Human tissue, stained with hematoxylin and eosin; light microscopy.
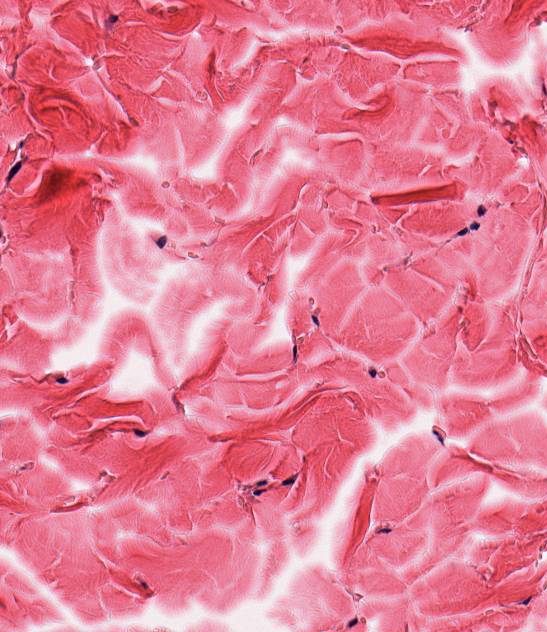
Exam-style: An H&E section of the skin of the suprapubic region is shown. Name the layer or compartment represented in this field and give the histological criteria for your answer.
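This is dense connective tissue. See how thick collagen bundles, stained deep pink to red and running in many directions, fill the whole field, with sparse nuclei among them.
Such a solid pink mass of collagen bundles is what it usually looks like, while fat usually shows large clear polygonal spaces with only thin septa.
There's no epithelium here.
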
